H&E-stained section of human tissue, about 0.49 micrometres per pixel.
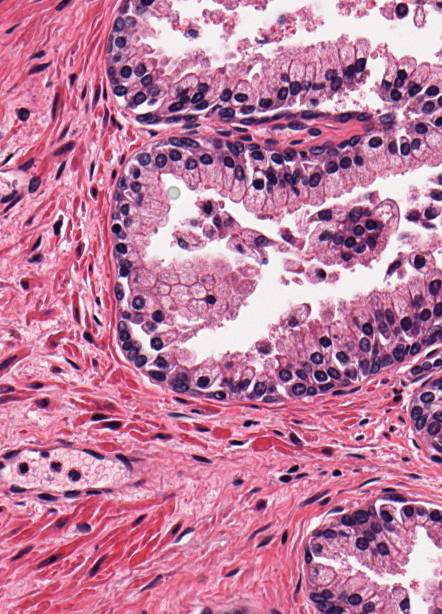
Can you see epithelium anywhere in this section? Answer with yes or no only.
Yes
